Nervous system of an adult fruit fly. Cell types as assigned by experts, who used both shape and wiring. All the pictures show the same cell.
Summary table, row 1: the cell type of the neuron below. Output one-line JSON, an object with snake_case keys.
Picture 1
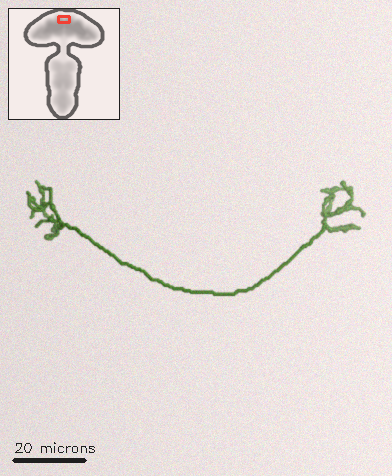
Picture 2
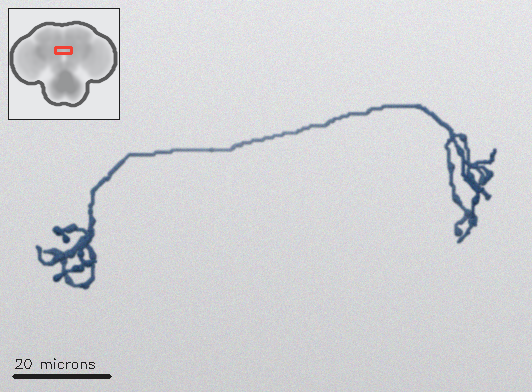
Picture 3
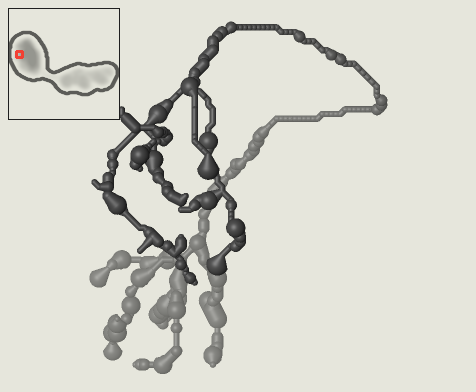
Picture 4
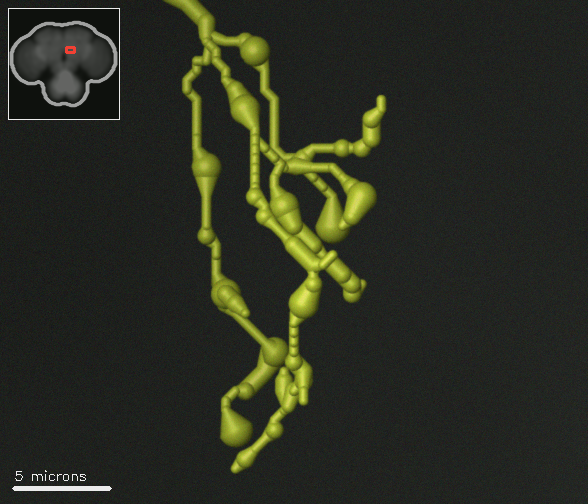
{"cell_type": "ORN_DC4"}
